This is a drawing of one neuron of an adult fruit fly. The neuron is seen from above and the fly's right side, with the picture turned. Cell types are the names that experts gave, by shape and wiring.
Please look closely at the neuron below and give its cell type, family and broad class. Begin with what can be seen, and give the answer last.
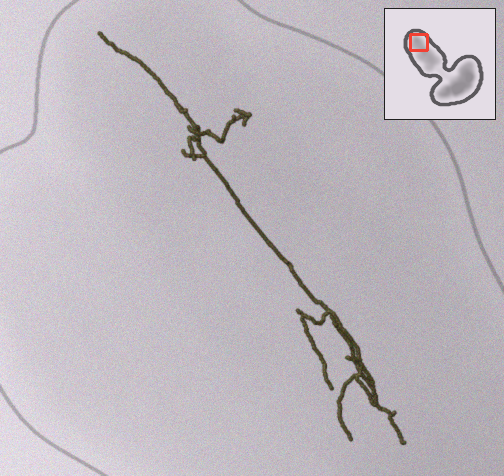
It lies in the nerve cord. No cell body is drawn. Its cell type is SNpp44. Its family is called class mechanosensory proprioceptive. This is a sensory neuron entering the nerve cord.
